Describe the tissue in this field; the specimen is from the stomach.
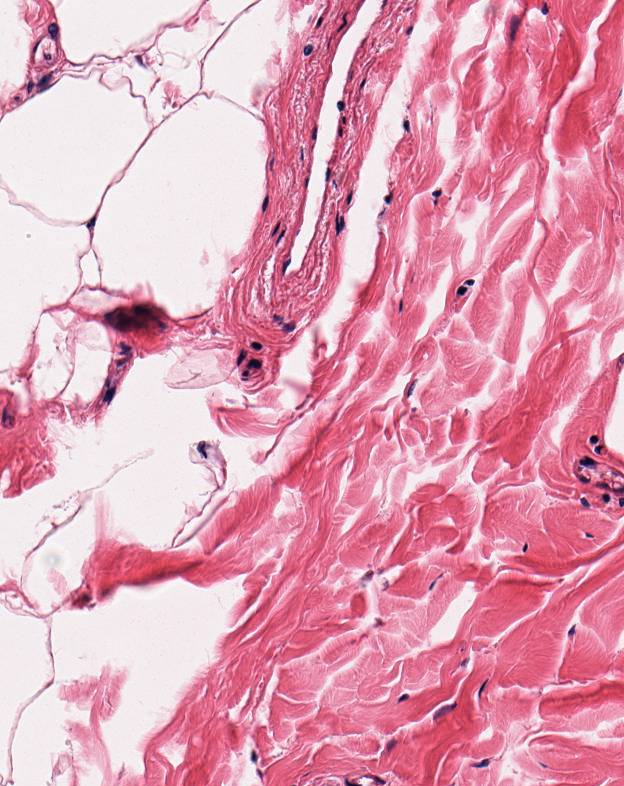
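Fat occupies the left as large empty polygonal spaces bounded by thin pink membranes. Dense pink fibrous tissue, centre and right, holds sparse small dark nuclei, mostly elongated. A wavy elongated bundle with flattened dark nuclei runs upward at top centre, between fat and denser fibres.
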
